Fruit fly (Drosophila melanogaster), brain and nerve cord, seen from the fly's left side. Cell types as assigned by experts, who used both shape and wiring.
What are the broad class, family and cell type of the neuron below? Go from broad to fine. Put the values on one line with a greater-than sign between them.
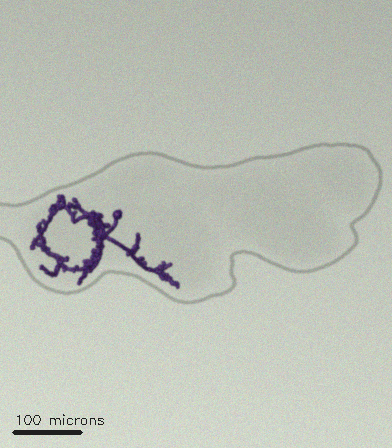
nerve-cord intrinsic neuron > hemilineage 03A > IN03A035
